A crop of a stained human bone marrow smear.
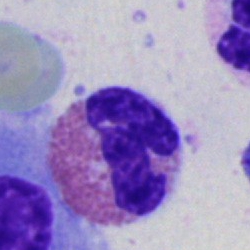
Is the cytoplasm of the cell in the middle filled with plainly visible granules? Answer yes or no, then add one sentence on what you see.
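Yes. The cytoplasm is packed with pink-red granules.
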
